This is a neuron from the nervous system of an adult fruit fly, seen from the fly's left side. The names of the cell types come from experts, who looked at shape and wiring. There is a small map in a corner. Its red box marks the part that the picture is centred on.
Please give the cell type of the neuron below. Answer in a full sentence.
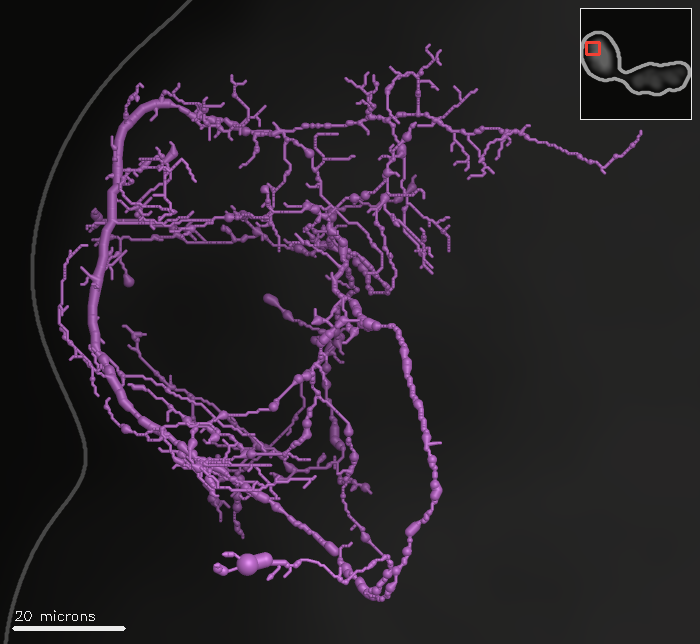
The cell type is CRE070.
